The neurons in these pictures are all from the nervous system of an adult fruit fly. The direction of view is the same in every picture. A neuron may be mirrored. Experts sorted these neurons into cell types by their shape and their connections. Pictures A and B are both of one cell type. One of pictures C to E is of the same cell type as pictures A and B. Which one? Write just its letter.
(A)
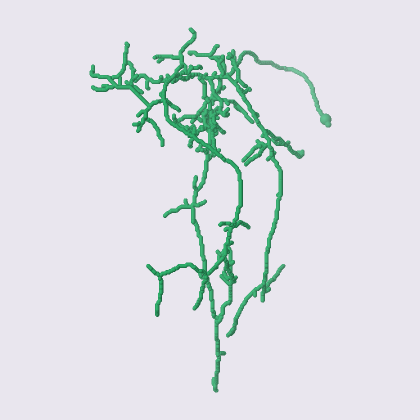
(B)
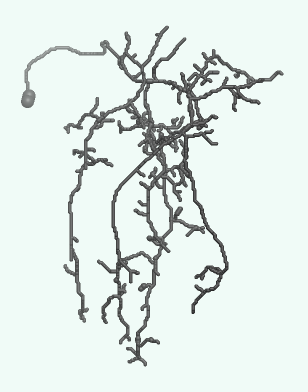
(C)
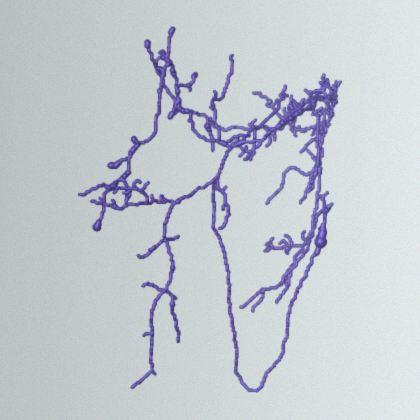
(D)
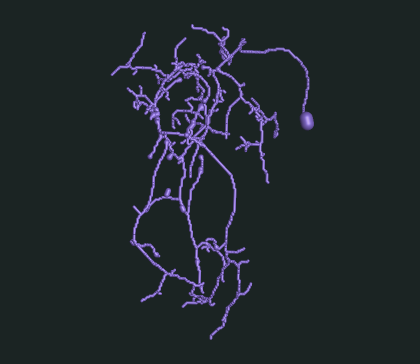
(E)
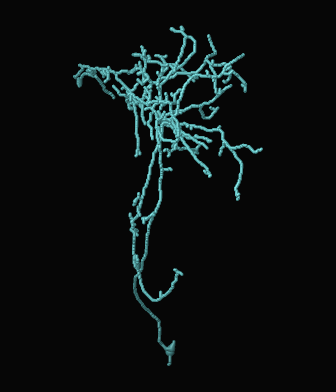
D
